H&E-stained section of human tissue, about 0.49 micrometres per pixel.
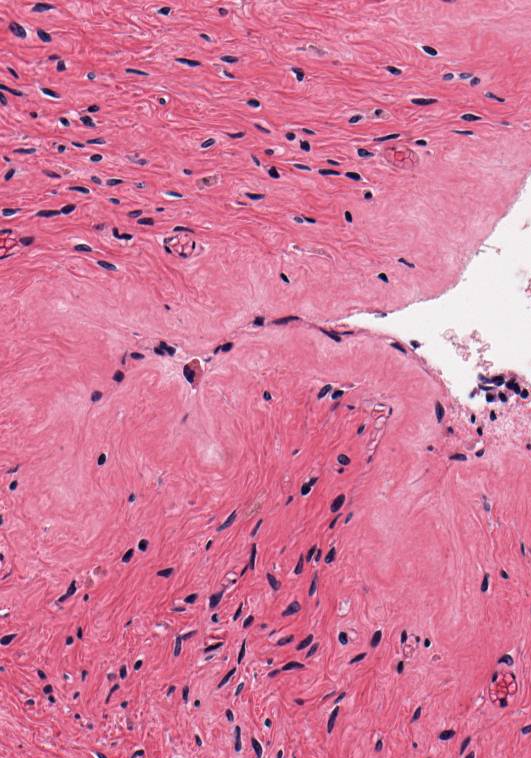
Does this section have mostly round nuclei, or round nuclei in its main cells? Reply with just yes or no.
No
